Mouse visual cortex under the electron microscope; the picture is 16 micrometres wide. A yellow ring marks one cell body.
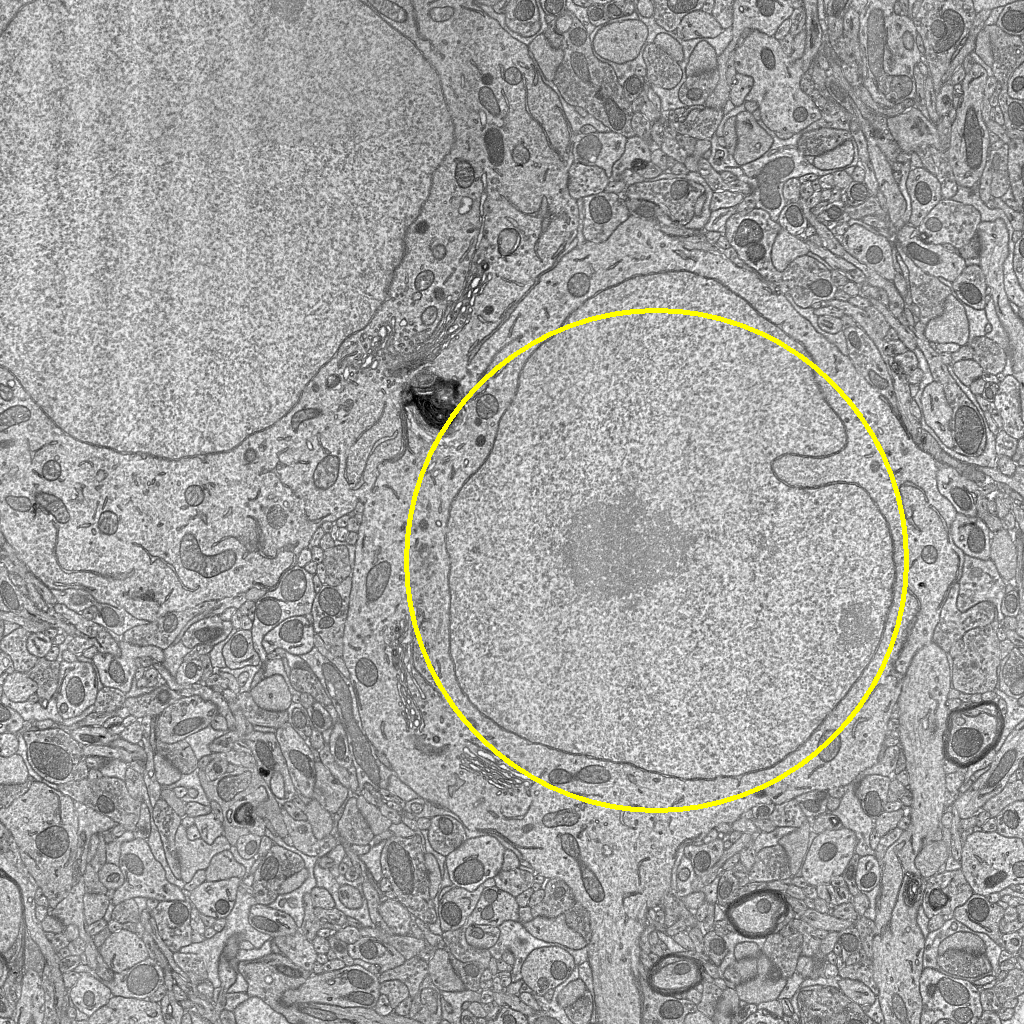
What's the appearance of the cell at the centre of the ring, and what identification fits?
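The nuclear envelope shows a single deep inward fold on its upper right side. Near the centre of the nucleus lies a loose grey patch rather than a compact dark nucleolus. Stacks of flat Golgi cisterns occupy the cytoplasm below and to the left of the nucleus. This cell is an excitatory neuron.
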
